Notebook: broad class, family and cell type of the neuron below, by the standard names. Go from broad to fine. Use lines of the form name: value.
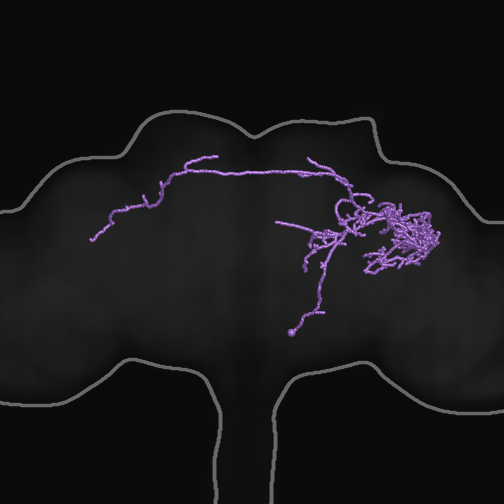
broad class: central-brain intrinsic neuron
family: hemilineage DM4_dorsal
cell type: pC1_7a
